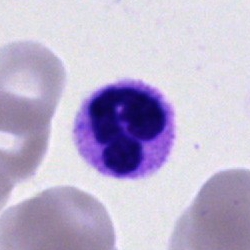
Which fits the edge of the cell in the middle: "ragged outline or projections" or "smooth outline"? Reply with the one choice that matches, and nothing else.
Smooth outline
